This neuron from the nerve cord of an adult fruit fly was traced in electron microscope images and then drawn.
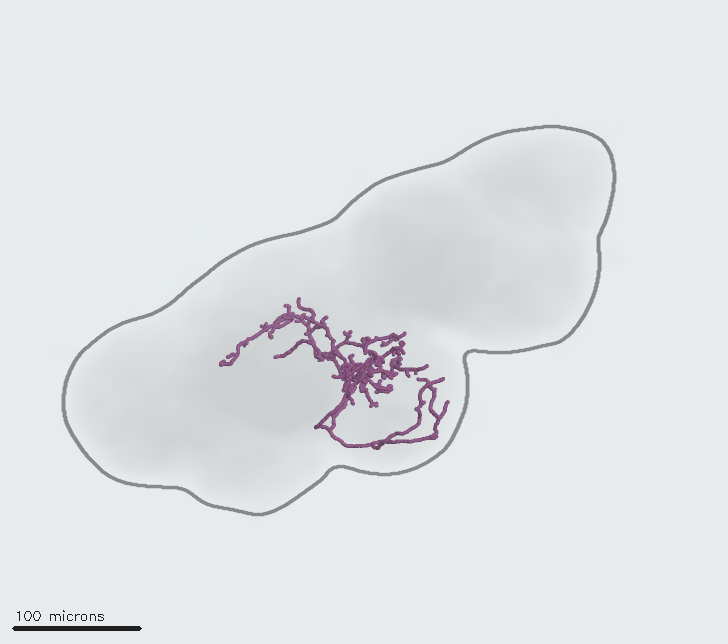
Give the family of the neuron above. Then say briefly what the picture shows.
Its family is hemilineage 12B. This is a nerve-cord intrinsic neuron. From left to right in the picture it spans about 180 microns. In this view it is wider than it is tall.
